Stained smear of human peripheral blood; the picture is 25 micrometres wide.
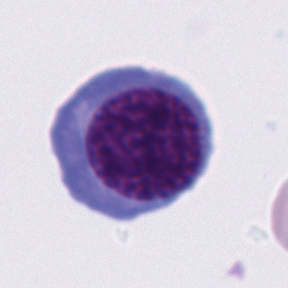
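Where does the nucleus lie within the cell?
Off-centre, shifted toward the right side of a cell about 14 micrometres across; the nucleus is round, about 10 micrometres across, and fills about 50% of the cell's area.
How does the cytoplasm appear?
It stains a clear blue, with its widest band on the left side of the nucleus.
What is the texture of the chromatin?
Coarse, clumped into dark patches.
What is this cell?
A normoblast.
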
